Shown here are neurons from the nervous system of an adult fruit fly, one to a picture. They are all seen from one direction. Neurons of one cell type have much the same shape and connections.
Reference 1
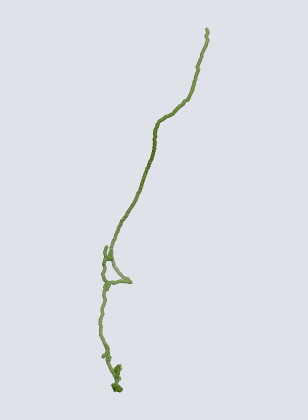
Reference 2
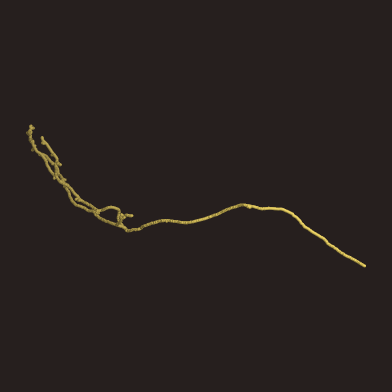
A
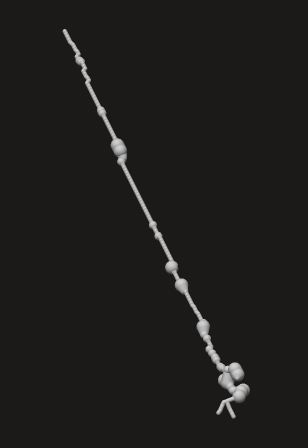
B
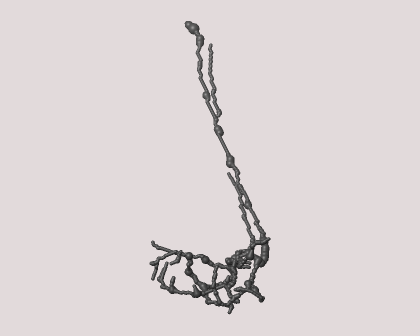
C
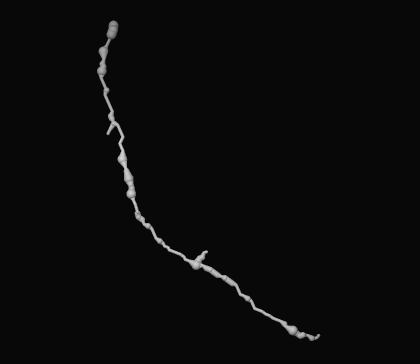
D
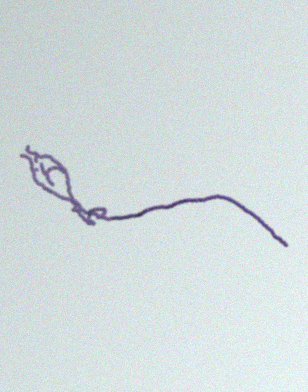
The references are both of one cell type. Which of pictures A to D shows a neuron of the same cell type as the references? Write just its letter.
D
